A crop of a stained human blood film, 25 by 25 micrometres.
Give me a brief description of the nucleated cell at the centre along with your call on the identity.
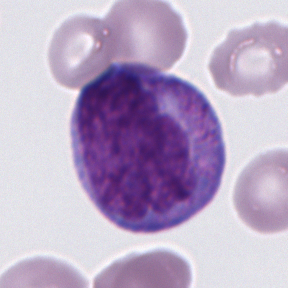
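Start with the size: this cell is about 15 by 13 micrometres. Its nucleus fills most of it and sits toward the left side. The cytoplasm is blue, and at the upper right, just beside the nucleus, you can find a paler zone. What you are looking at is an atypical promyelocyte.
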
